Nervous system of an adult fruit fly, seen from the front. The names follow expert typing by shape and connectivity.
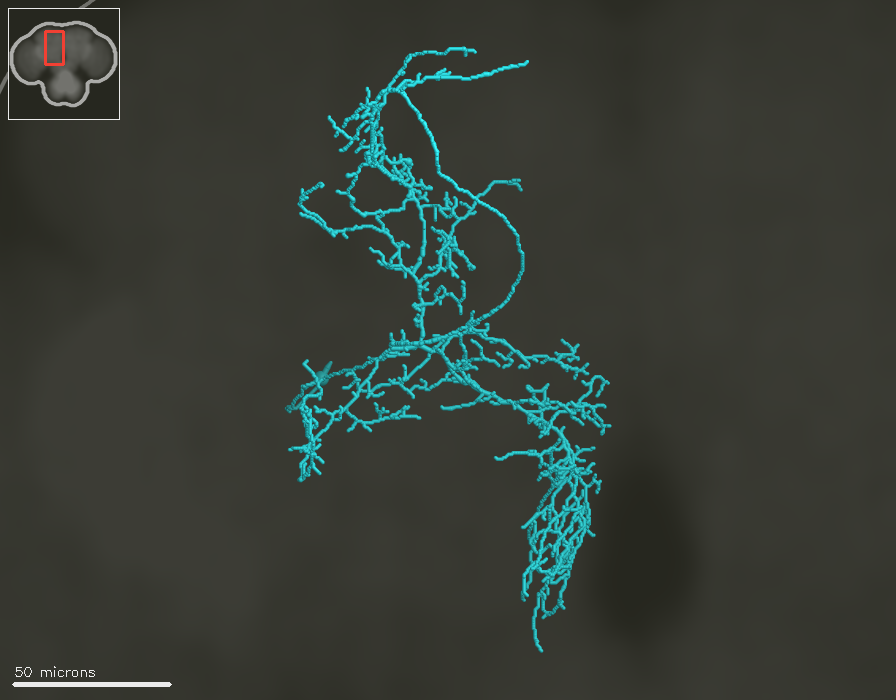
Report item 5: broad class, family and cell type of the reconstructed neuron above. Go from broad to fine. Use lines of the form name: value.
broad class: central-brain intrinsic neuron
family: hemilineage VLPl&p1_posterior
cell type: aIPg6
